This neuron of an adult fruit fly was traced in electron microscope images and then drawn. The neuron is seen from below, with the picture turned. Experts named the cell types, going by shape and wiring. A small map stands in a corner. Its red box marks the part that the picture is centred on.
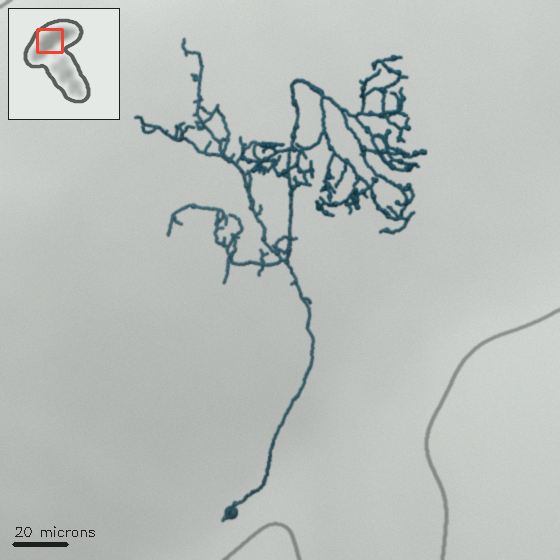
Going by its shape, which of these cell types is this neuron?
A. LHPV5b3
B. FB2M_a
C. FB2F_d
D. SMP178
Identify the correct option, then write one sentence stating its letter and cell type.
The type of the neuron is cell type FB2M_a, option B.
